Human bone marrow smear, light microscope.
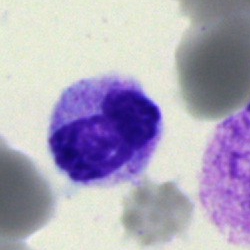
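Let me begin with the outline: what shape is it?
Roughly round, with a smooth edge.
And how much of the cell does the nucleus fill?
Most of it, and its chromatin is dense and dark purple.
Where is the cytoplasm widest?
At the upper left.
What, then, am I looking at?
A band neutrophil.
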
